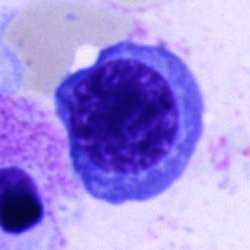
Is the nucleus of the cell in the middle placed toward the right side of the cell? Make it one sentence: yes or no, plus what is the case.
No, the cell holds its nucleus toward the left.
